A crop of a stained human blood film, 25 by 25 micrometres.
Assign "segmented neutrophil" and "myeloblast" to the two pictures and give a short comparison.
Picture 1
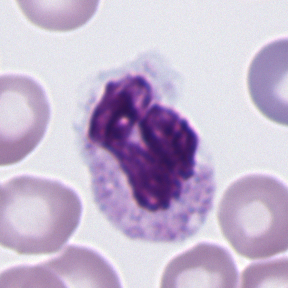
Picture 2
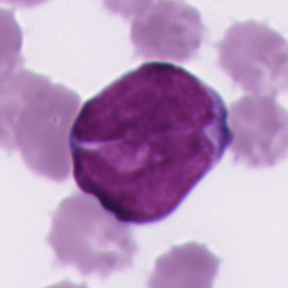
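The segmented neutrophil is in picture 1 and the myeloblast in picture 2. First, the nucleus: in picture 1 it is irregular and folded, about 12 by 9 micrometres, with deep clefts dividing it into lobe-like parts, whereas in picture 2 it fills about 90% of the cell's area and a pale cleft runs into it from its left edge.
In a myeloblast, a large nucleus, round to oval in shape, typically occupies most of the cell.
Second, the chromatin: in picture 1 it is dark purple and coarsely clumped, with no nucleoli visible.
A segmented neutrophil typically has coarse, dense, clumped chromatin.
Third, the cytoplasm: picture 1 has pale lilac-grey cytoplasm containing many fine purplish granules, while picture 2 shows only a thin, pale bluish rim, mainly along the right edge, with no granules visible.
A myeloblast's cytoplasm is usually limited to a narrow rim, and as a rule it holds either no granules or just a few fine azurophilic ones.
Fourth, the outline and size: the cell edge in picture 1 is faint and ragged at the top, while the cell in picture 2 is about 15 micrometres across, rounded but with somewhat flattened, angular sides, and pale red cells lie close around it on all sides.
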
